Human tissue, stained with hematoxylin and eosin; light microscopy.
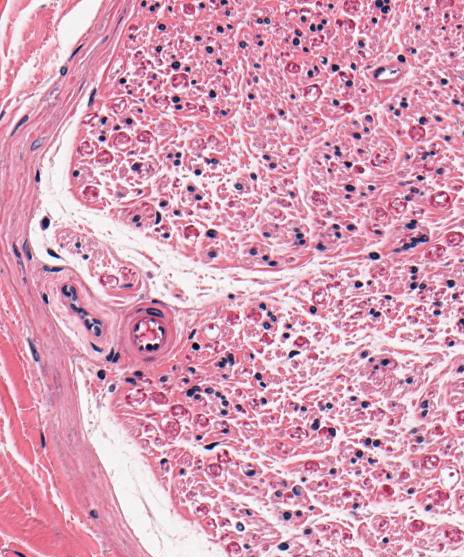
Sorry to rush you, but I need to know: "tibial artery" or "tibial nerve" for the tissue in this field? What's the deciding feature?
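Tibial nerve. Small dark oval nuclei lie singly between the fibres throughout the bundles.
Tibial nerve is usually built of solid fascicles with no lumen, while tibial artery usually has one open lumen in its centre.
Along its left side, empty white clefts separate the nerve tissue from surrounding connective tissue, and a small round thick-walled arteriole sits at that edge near mid-field.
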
